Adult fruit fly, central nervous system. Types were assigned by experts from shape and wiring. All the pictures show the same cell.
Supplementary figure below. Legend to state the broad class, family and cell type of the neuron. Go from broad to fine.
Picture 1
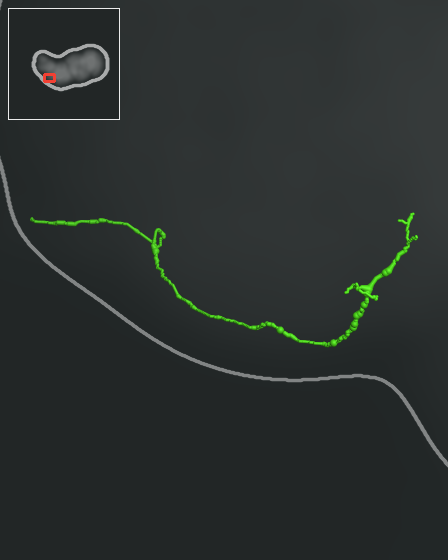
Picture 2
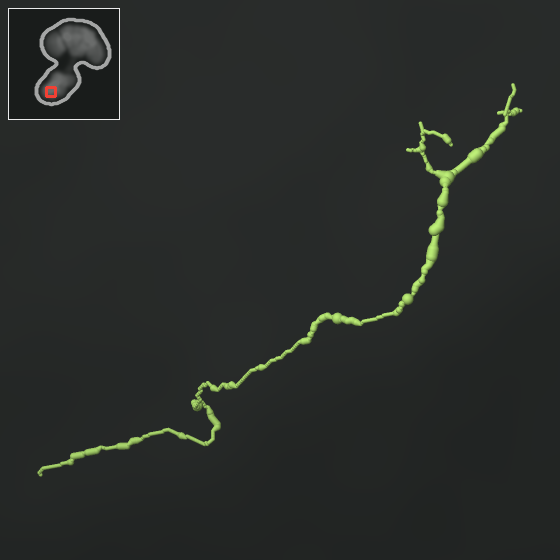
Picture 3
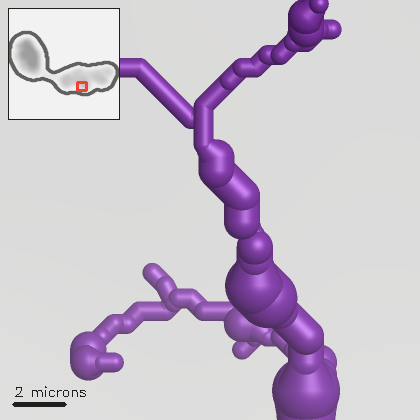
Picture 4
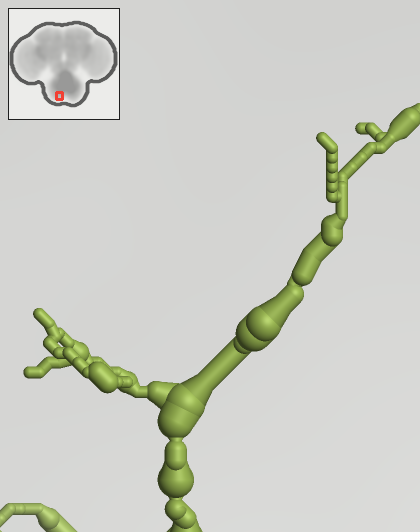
sensory neuron entering the nerve cord; class mechanosensory tactile; SNta20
